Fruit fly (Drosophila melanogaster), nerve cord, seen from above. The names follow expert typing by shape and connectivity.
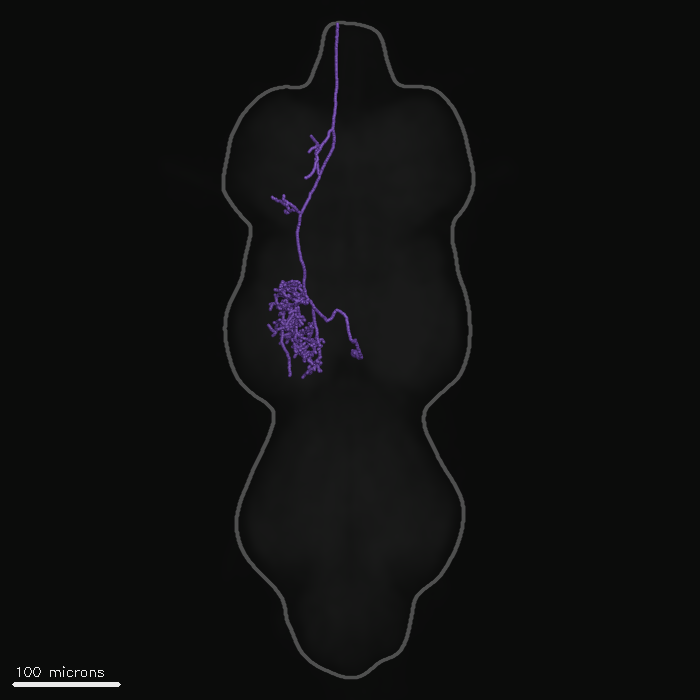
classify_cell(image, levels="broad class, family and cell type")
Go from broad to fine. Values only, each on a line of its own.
ascending neuron
hemilineage 12B
AN12B019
